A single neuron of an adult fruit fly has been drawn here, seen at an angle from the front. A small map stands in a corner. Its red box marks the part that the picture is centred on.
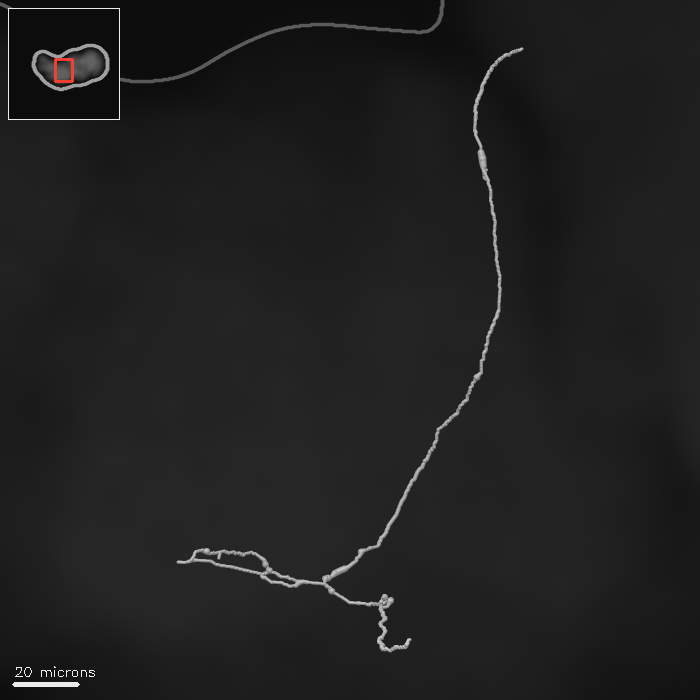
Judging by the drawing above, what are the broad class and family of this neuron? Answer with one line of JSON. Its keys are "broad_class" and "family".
{"broad_class": "sensory neuron entering the nerve cord", "family": "class mechanosensory tactile"}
